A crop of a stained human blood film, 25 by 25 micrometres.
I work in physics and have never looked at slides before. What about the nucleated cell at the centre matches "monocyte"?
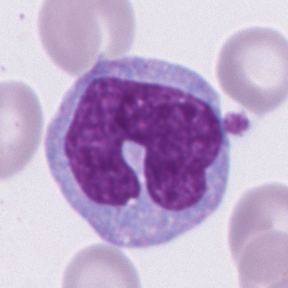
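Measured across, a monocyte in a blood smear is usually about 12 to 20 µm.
This one is about 17 micrometres across, well inside that range, so its size goes with the name. The nucleus is horseshoe-shaped, with its notch opening downward, and it takes up about 60% of the cell's area. Its chromatin is finely lacy rather than clumped into coarse dark blocks. The cytoplasm is widest below the nucleus and holds only faint, fine, dust-like granules.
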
